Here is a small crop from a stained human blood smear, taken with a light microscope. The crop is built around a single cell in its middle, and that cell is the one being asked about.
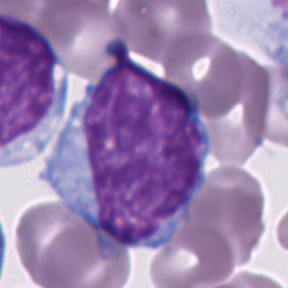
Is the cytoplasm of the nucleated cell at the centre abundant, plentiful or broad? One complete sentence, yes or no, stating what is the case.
No, the cytoplasm is not plentiful; it forms only a thin rim.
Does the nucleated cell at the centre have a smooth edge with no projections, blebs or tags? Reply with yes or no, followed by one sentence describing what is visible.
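No. The left edge of the cytoplasm is ragged and frayed.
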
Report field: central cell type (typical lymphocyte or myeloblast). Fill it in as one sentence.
Where the crop is centred, there is a myeloblast.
